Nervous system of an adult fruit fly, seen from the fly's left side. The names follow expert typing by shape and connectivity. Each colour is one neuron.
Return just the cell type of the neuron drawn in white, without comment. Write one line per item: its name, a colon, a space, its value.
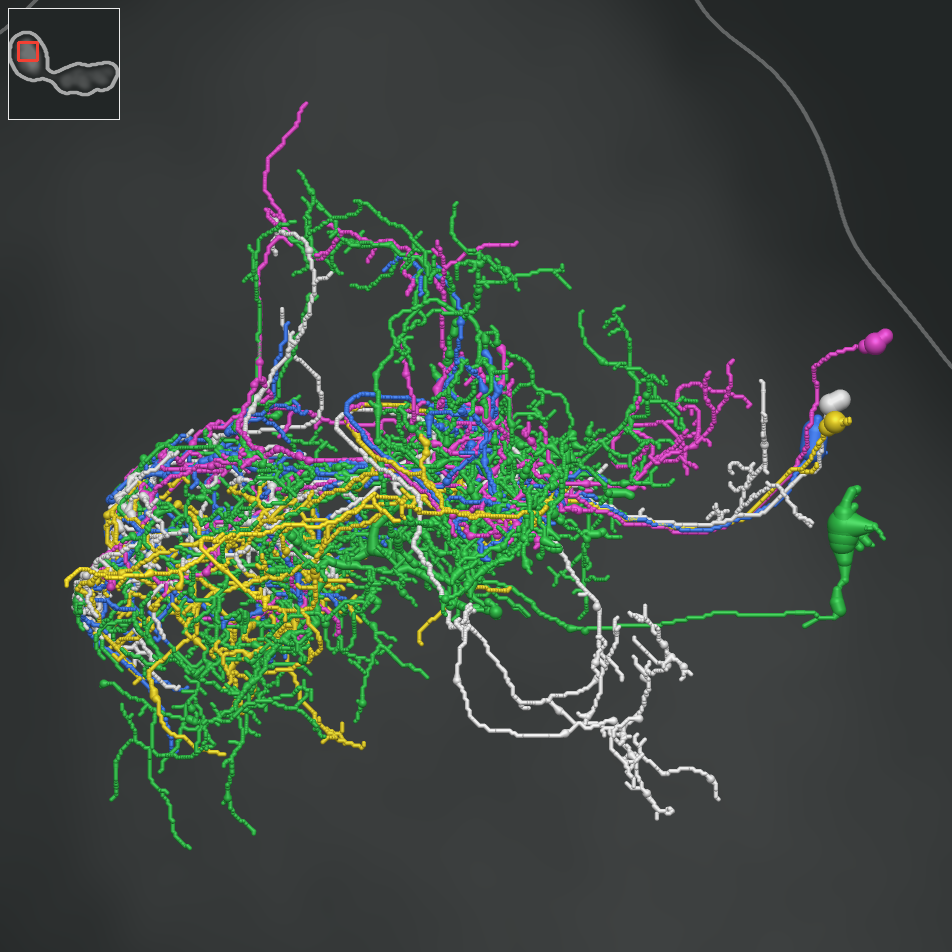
cell type: AVLP530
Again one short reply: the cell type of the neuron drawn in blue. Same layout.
cell type: AVLP523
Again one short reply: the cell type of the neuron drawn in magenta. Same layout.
cell type: AVLP522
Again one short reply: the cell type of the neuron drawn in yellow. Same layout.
cell type: AVLP524_b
